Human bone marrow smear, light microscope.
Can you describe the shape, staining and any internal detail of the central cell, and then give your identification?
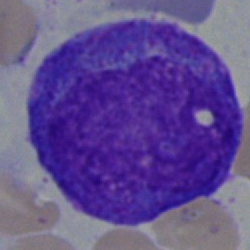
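Deep blue cytoplasm, I see, and its rim is widest along the top of the cell. The chromatin looks finely granular rather than coarsely clumped. There's a single small round clear vacuole near the right edge. So this is a promyelocyte.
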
